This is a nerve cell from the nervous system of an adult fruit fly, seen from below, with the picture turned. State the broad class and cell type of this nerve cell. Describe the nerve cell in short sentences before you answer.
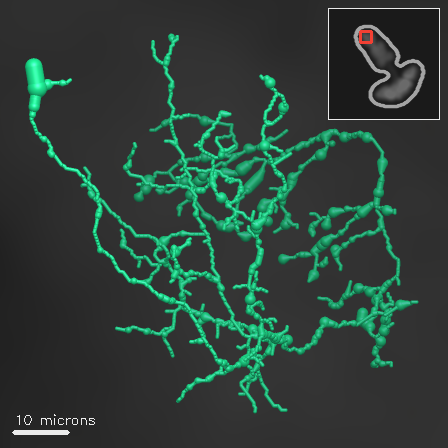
It lies in the nerve cord. Its cell body lies at the upper left of the picture. Dozens of branch ends can be seen. Its broad class is nerve-cord intrinsic neuron. It is of cell type INXXX397.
